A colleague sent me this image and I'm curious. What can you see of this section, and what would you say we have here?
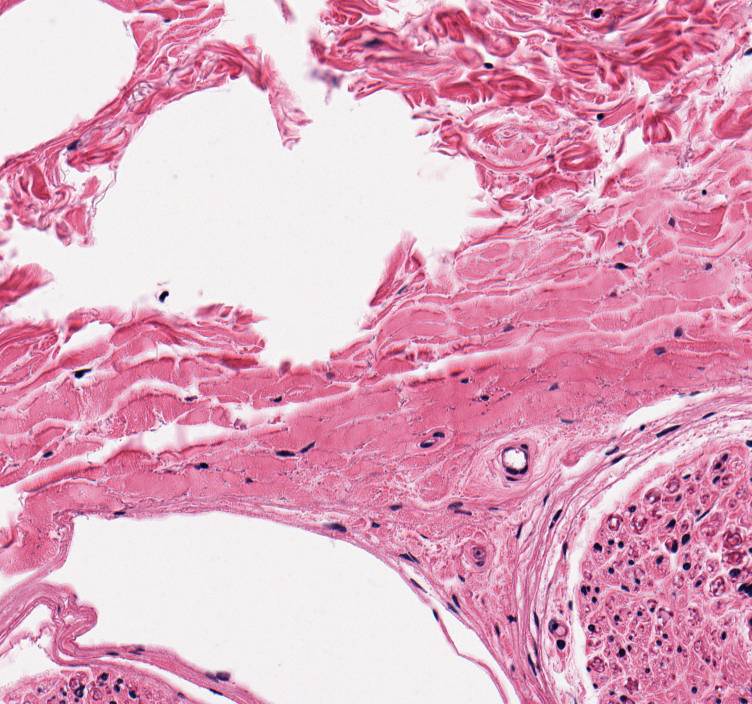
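Dense pink collagenous tissue crosses mid-field roughly horizontally. Sparse dark spindle nuclei in the stroma parallel the collagen fibres. Thin concentric layers of flattened, elongate-nucleated cells wrap the lower right bundle, where small round fibre profiles pack closely with dark nuclei scattered between. That's tibial nerve.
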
